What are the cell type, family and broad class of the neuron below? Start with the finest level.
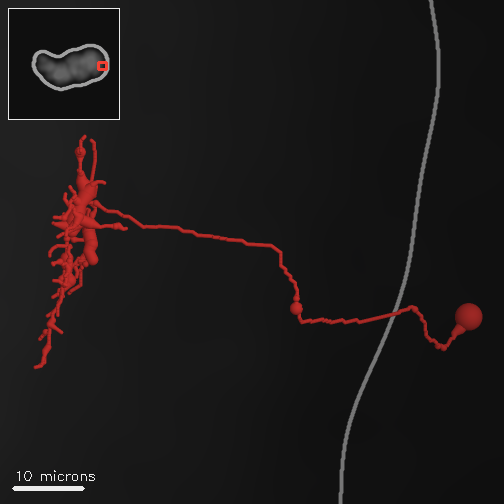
Dm8b; Dm; optic-lobe intrinsic neuron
